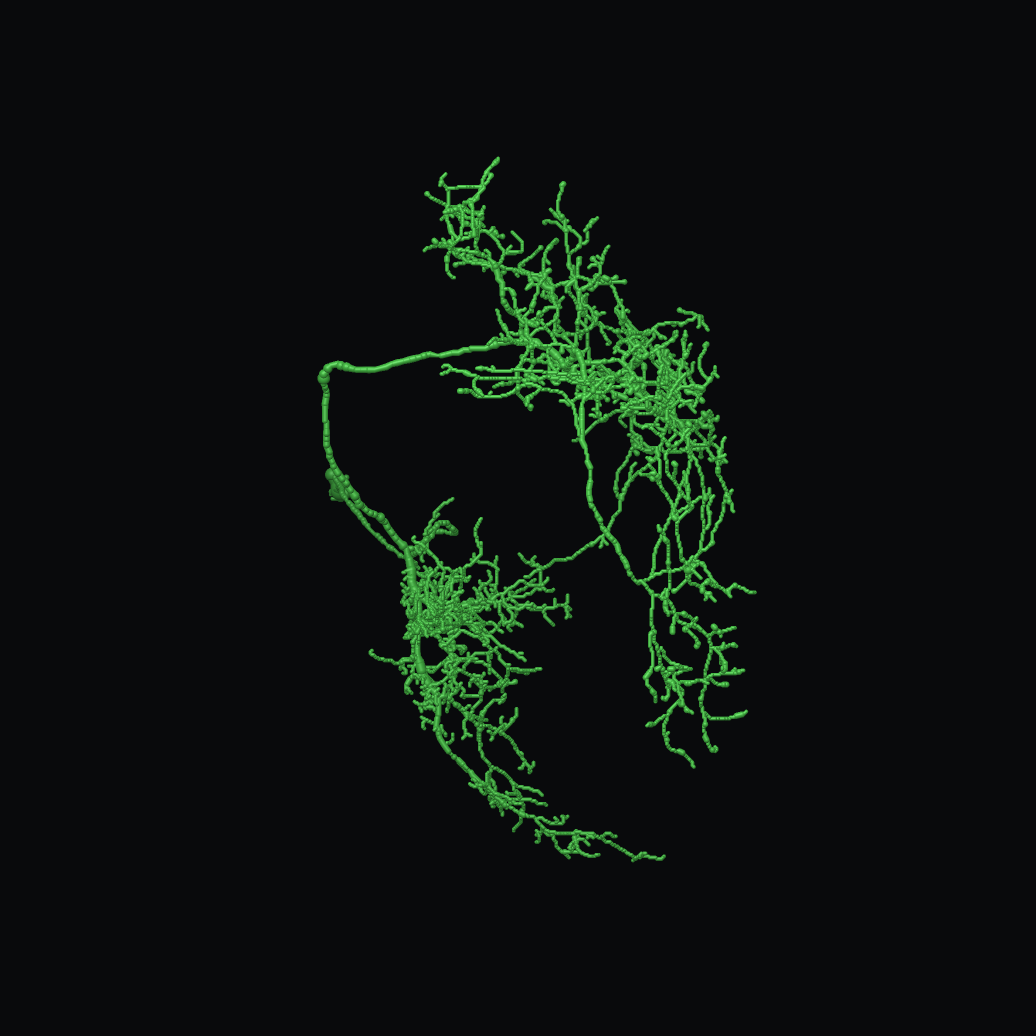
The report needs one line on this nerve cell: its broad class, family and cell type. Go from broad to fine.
central-brain intrinsic neuron; hemilineage CREa1_ventral; LoVC20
